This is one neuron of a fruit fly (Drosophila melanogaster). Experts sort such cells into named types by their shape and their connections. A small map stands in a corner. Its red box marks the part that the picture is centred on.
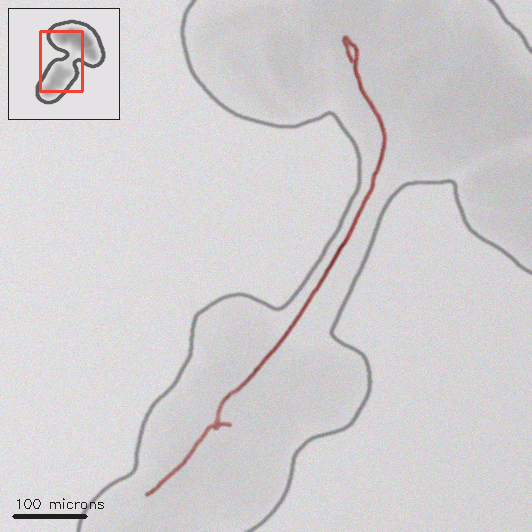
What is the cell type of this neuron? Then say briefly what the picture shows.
It is of cell type SApp23. This is a sensory neuron ascending to the brain. The drawing shows no cell body. From top to bottom in the picture it spans about 650 microns. It has a dozen or fewer branch ends.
